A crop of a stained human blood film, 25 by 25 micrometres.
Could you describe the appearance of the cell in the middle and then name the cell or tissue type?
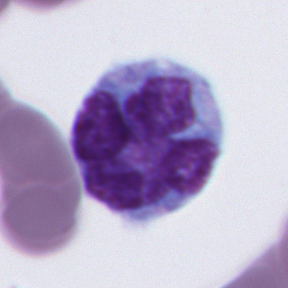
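Outline roughly round, about 14 micrometres across. Nucleus about 13 micrometres across, filling about 70% of the cell's area. Chromatin dark purple, coarsely mottled. Cytoplasm a pale blue-grey rim around the nucleus, with no distinct coarse granules. Monocyte.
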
